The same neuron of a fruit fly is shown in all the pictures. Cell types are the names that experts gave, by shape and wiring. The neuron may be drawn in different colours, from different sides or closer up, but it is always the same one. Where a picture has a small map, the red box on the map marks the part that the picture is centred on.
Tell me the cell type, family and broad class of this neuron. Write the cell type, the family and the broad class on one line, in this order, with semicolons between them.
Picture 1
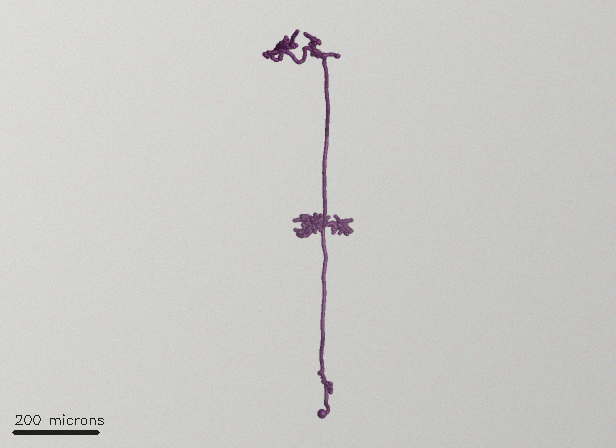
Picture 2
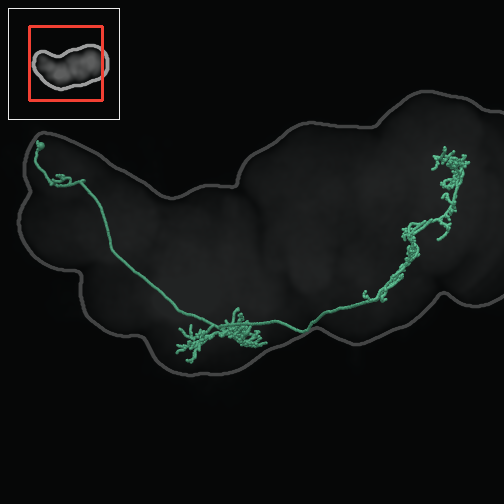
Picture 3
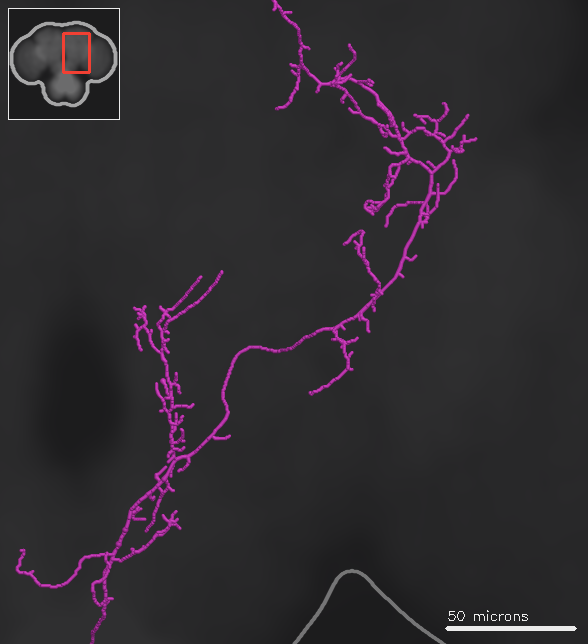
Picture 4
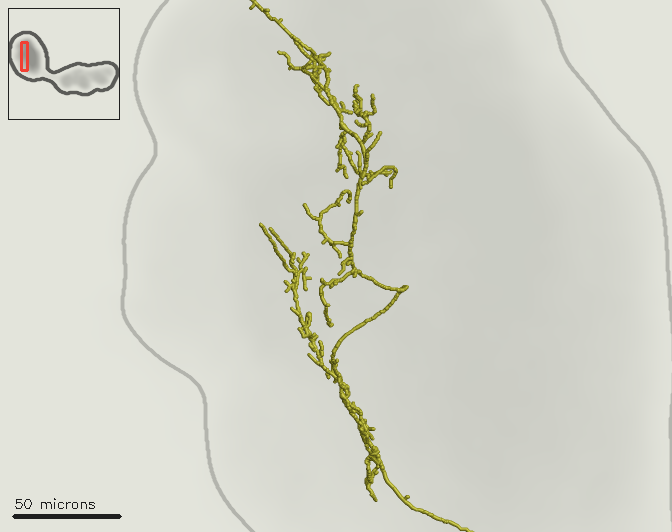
AN09B017d; hemilineage 09B; ascending neuron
